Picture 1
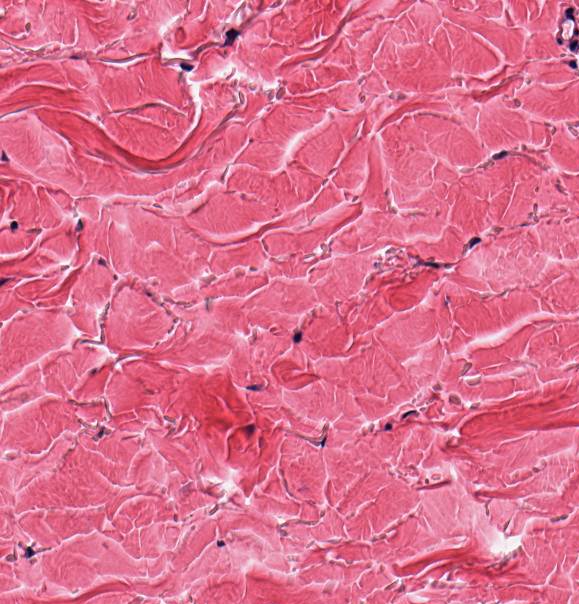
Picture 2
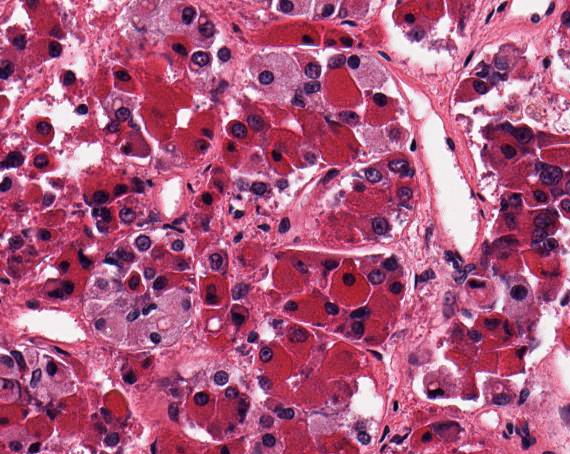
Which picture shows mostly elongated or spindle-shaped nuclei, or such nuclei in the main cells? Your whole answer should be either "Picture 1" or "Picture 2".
Picture 1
